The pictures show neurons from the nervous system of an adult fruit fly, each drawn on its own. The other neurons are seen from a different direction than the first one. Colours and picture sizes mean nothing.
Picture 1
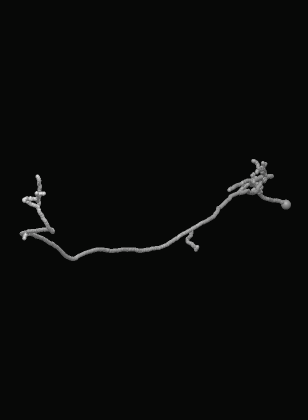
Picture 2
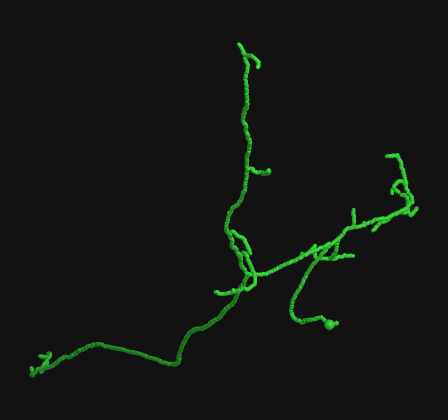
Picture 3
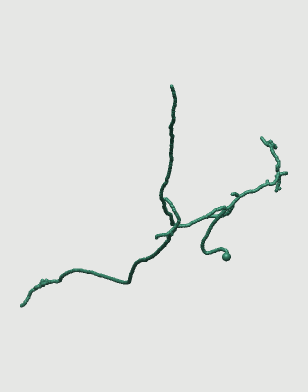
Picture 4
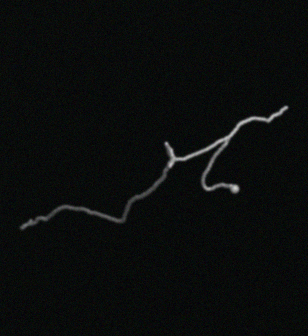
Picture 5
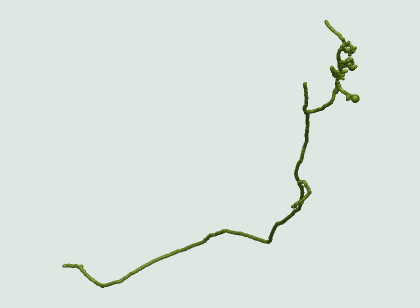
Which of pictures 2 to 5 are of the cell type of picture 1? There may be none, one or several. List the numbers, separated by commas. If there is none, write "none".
5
